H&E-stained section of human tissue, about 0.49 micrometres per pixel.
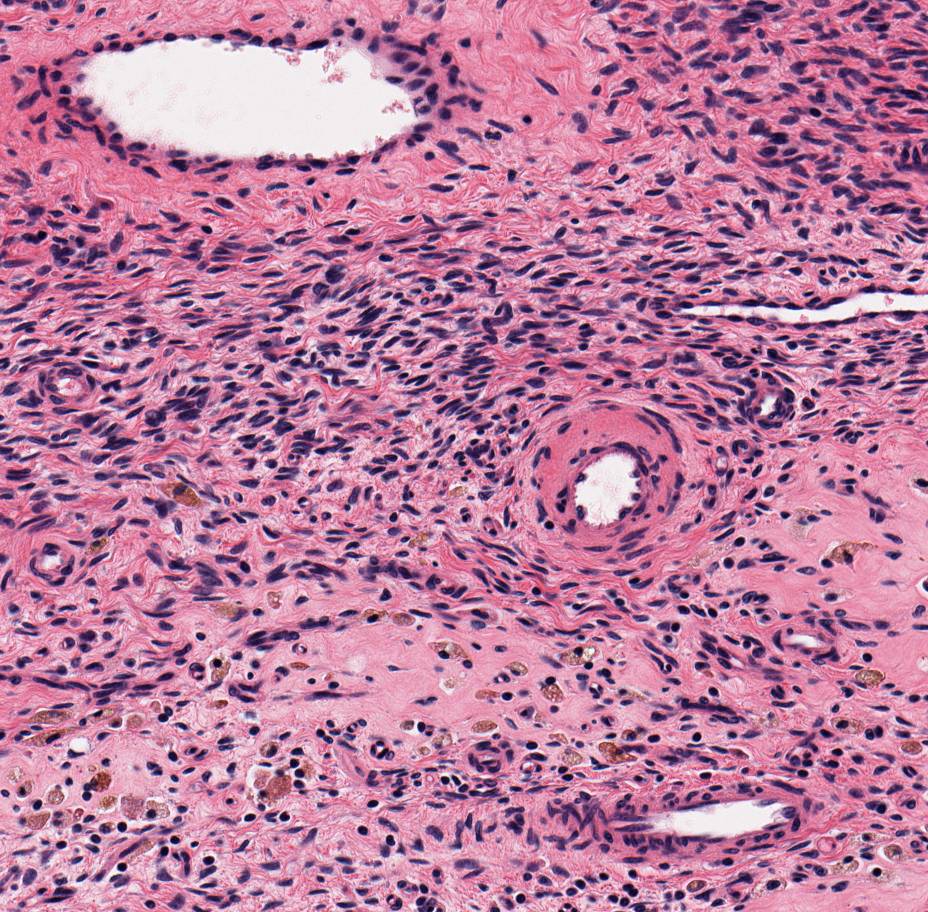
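Ovary. Most cells are spindle-shaped, with elongated dark nuclei and scant cytoplasm, in short haphazard streams, not long fascicles. Right of centre, spindle cells encircle a small round, thick-walled pink vessel. Scattered rounded cells with brown granular pigment lie mainly low, most at lower left.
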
